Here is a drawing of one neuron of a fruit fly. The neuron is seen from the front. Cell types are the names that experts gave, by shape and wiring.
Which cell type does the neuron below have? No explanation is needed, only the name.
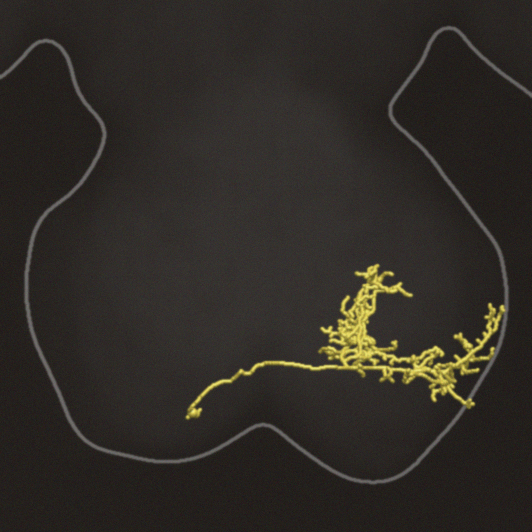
IN14A014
